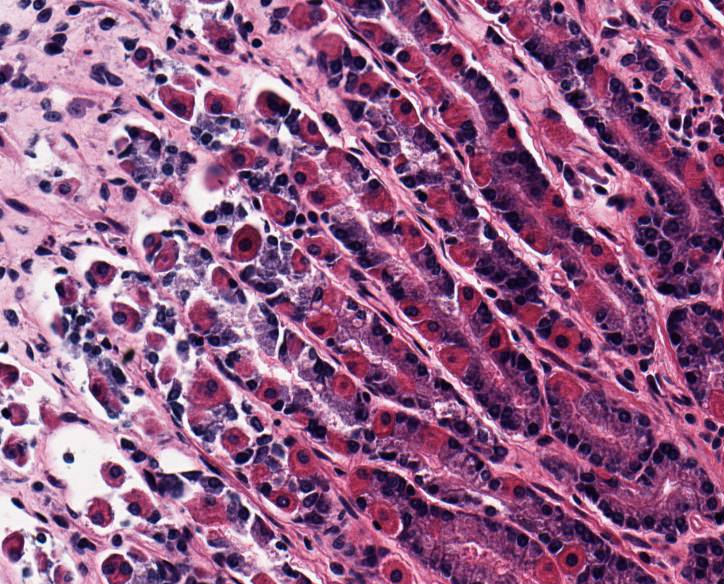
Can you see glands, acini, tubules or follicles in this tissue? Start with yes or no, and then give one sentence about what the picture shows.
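Yes. Large parietal cells with bright pink cytoplasm are scattered along the glands throughout the field.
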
